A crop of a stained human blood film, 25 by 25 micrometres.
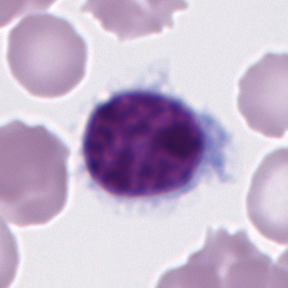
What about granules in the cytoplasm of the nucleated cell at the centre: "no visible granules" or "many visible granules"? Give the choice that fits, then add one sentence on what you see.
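No visible granules. The cytoplasm shows no visible granules.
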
